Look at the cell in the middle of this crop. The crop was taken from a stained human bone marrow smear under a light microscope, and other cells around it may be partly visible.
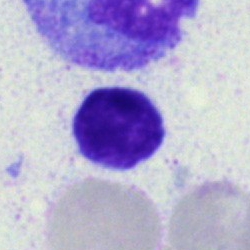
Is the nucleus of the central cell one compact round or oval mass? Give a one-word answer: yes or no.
Yes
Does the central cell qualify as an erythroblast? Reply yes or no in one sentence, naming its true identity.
No, not an erythroblast here; the centered cell is a lymphocyte.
